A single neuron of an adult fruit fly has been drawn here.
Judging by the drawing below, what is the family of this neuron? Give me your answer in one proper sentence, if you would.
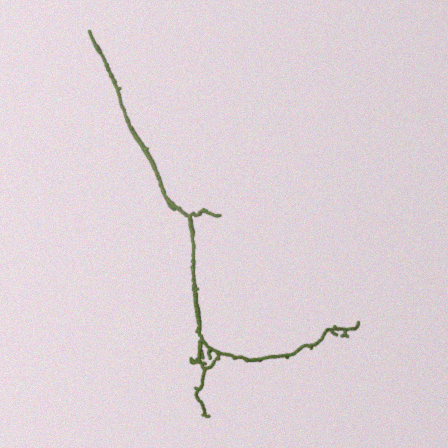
The family classification of the neuron is class mechanosensory proprioceptive.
